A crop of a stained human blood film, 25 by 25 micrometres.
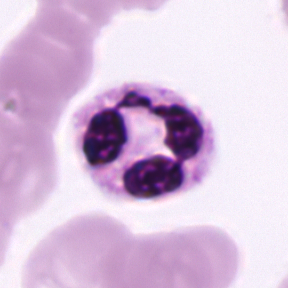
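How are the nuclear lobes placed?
In a ring around a pale central area of cytoplasm, joined by thin dark strands along the top of the cell.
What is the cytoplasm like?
Pale pinkish-lilac, scattered with fine, faint violet-pink granules.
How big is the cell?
About 12 by 10 micrometres, its nucleus filling about 50% of the area.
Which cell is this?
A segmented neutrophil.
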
